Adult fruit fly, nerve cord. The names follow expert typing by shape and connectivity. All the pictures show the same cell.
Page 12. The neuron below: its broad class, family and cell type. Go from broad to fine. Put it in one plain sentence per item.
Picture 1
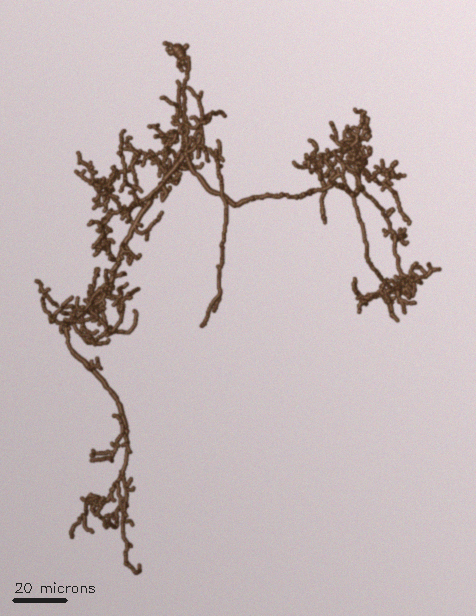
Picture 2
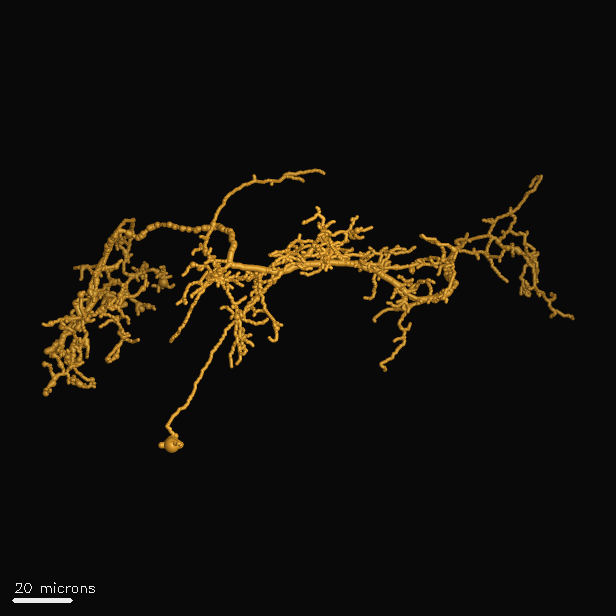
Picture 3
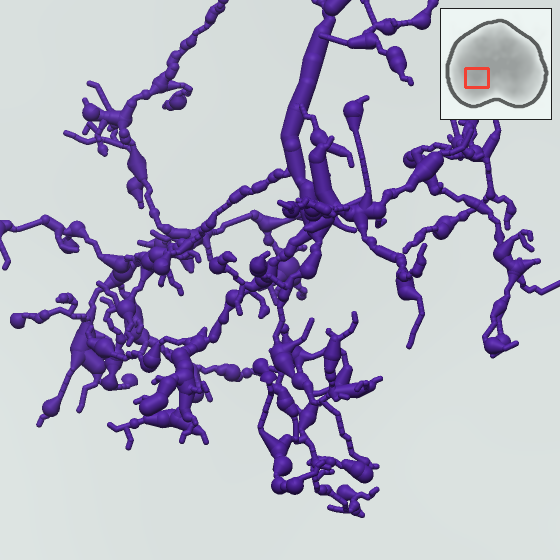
A nerve-cord intrinsic neuron of hemilineage 07B, type IN07B029.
